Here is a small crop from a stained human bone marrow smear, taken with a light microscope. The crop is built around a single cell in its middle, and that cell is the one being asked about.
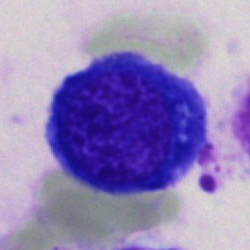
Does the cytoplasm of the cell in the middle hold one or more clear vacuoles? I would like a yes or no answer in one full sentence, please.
Yes, the cytoplasm of this cell is vacuolated, with one or more clear vacuoles.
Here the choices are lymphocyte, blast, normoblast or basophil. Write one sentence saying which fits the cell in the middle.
Within this crop, a normoblast occupies the central position.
